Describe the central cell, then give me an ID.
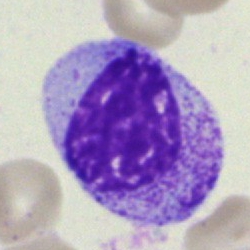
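Smoothly outlined, the cell is oval. The chromatin is dark purple and clumped, with small pale gaps between the clumps. The cytoplasm is pale blue, and fine purple granules fill it, packed most densely along the lower right side. It is a myelocyte.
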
